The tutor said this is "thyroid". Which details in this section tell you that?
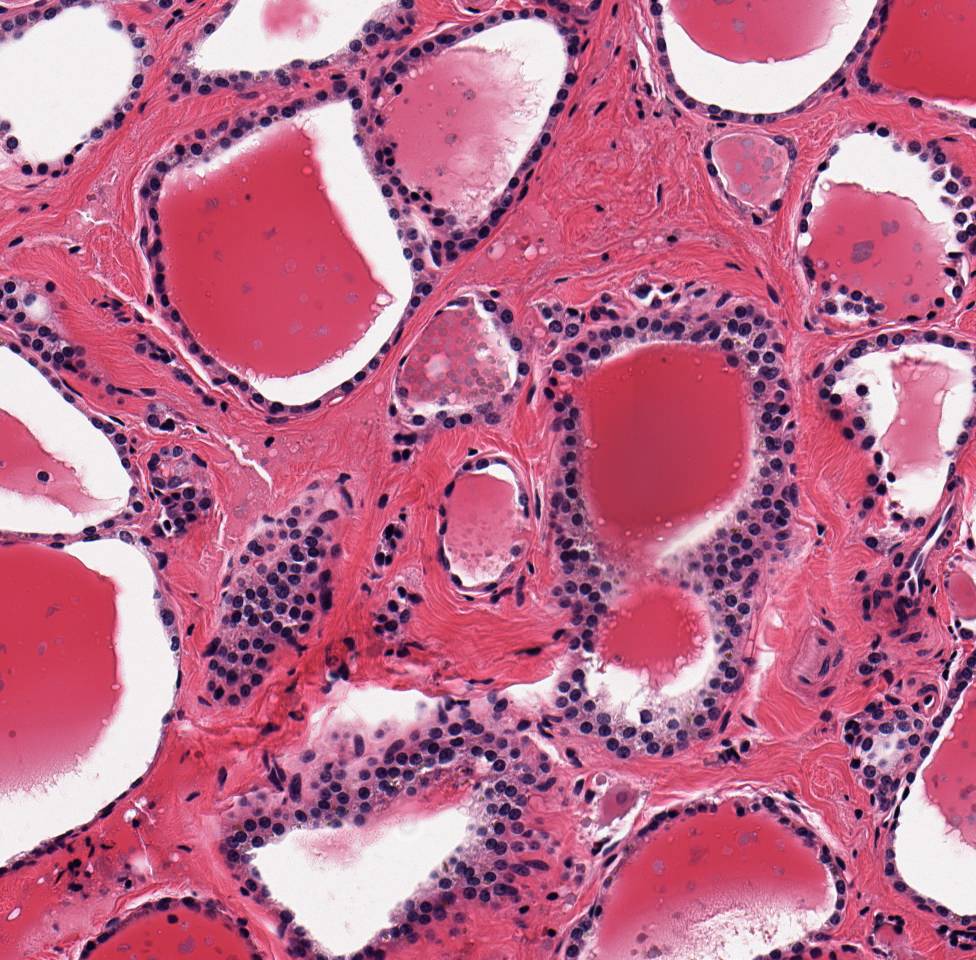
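Section: thyroid. Fits: rounded follicles make up the field, set in fibrous stroma.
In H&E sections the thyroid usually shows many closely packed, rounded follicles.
Fits: most follicles lined by a single layer of epithelial cells.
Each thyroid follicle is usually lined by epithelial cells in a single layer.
Partly fits: lining cells range from flattened to cuboidal; the cuboidal ones agree.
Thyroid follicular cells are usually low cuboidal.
Also seen: follicle size varies widely; follicular epithelial nuclei small, round, darkly stained. Does not fit the follicle pattern: a solid cluster of small dark-nucleated cells with no lumen, left of centre in the lower half.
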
